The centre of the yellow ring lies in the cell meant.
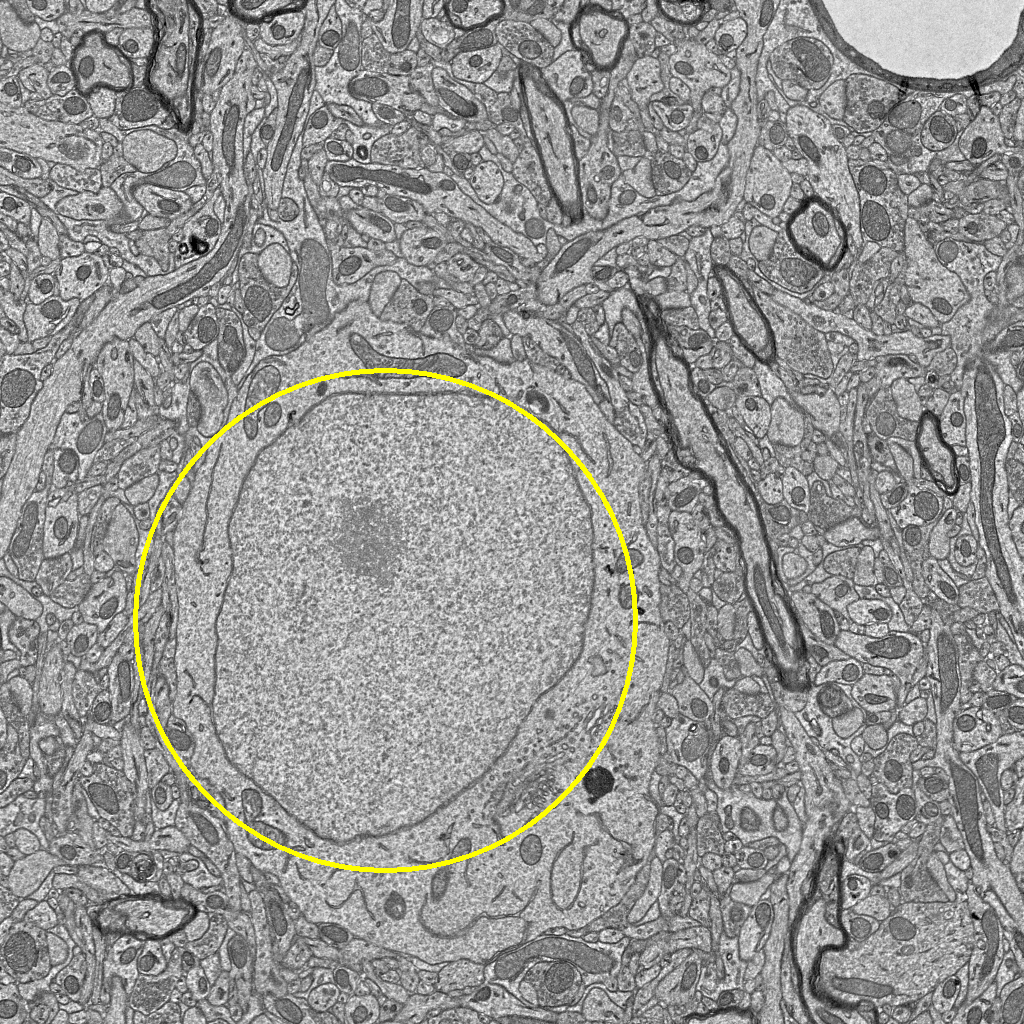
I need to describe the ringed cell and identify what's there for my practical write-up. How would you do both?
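Inside the ring lies the whole outline of a large, roughly round nucleus. Its nuclear envelope is smooth, lacking deep infoldings. A diffuse, darker granular patch occupies the upper half of the nucleus. The cytoplasm forms a pale rim, thin on the left and widest at the lower right. The ringed cell is an excitatory neuron.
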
